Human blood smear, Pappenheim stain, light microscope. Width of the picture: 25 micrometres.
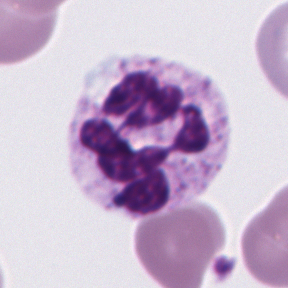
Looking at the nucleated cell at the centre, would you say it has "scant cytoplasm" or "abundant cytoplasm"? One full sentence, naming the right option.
Its nucleus is set within plentiful cytoplasm.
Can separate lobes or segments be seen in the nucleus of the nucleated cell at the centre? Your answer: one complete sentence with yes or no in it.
Yes, the nucleus of this cell is divided into two or more lobes.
